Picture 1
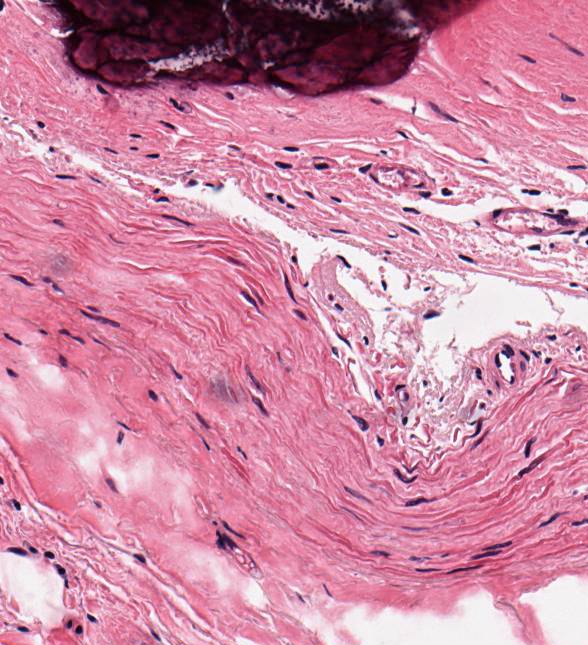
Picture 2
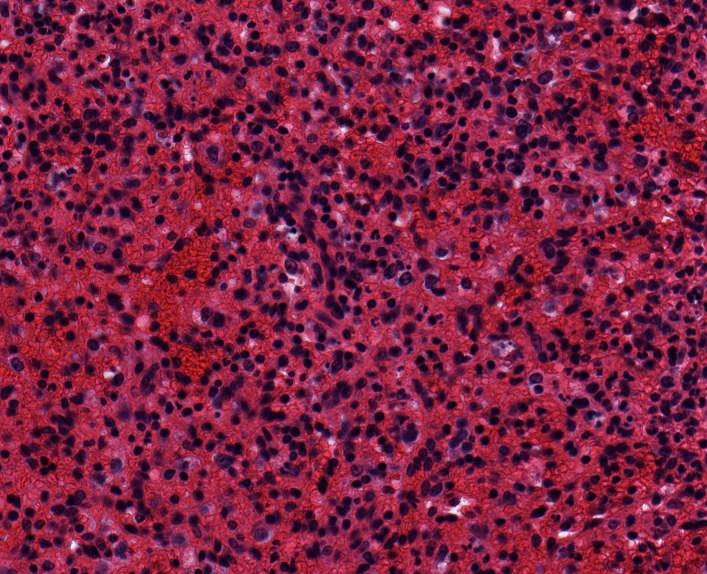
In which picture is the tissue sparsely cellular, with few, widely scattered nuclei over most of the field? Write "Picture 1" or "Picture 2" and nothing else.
Picture 1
